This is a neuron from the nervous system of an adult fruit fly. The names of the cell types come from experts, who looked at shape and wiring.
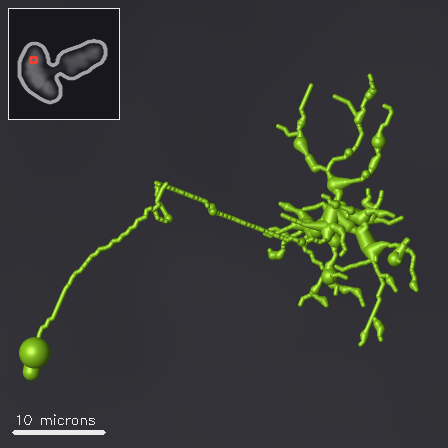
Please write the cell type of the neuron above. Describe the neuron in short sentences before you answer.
It is in the brain and does not reach the nerve cord. Its cell body lies at the lower left of the picture. From left to right in the picture it spans about 45 microns. This is an optic-lobe intrinsic neuron. Its cell type is Dm8b.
